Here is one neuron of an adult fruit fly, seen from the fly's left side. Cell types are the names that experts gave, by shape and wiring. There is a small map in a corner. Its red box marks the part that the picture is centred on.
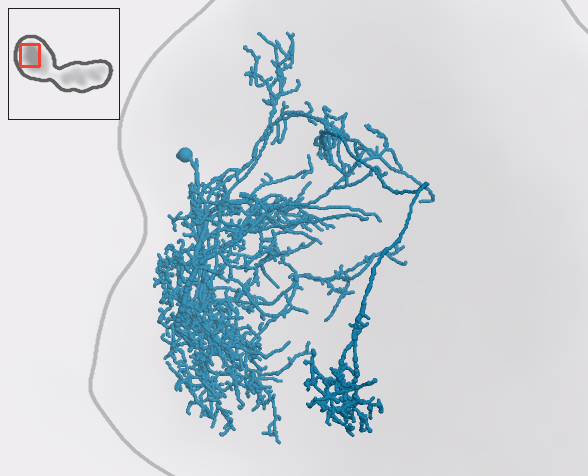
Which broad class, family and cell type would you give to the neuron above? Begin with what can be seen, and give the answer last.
The picture shows more than a hundred branch ends. As drawn here it is taller than it is wide. This is a central-brain intrinsic neuron. Its family is hemilineage VLPl2_medial. Its cell type is AVLP160.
